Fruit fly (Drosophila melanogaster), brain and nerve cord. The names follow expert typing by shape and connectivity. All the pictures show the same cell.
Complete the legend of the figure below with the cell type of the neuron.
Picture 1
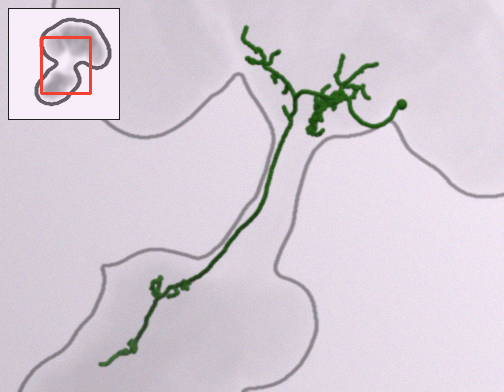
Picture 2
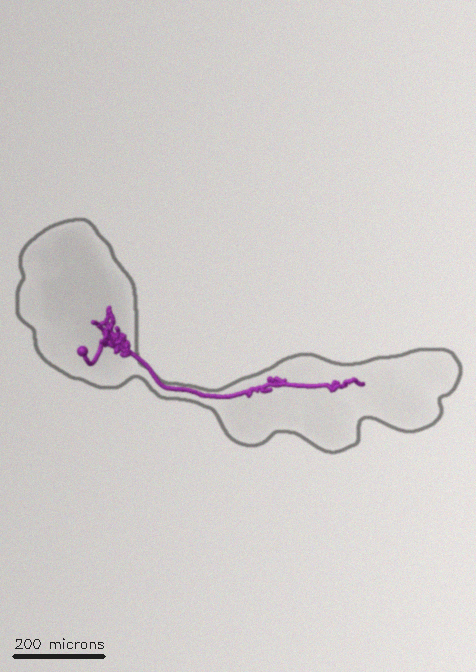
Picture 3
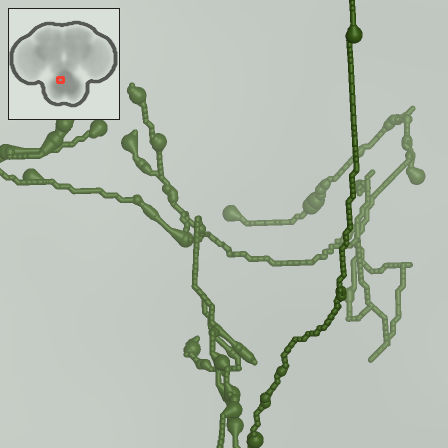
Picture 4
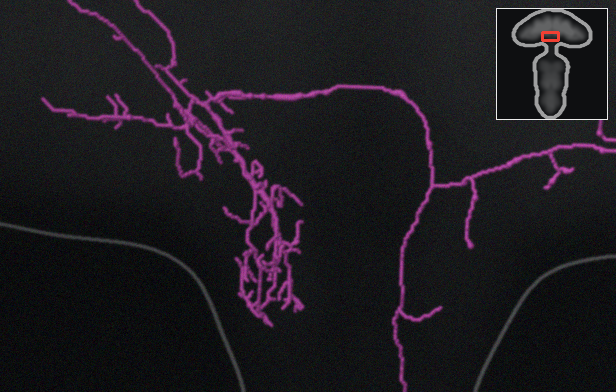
DNge092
